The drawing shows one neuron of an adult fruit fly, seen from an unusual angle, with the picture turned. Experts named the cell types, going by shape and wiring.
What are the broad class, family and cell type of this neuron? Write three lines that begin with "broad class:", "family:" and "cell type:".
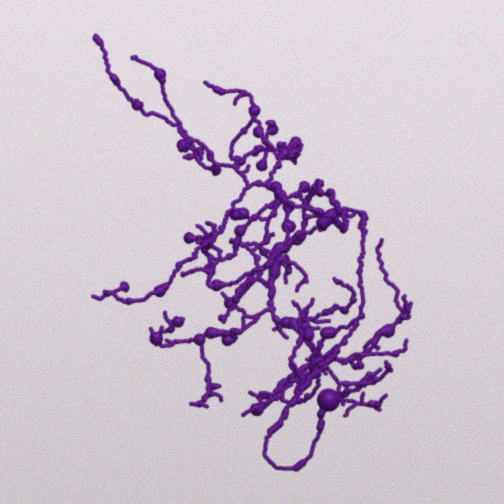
broad class: central-brain intrinsic neuron
family: hemilineage LHp2
cell type: CB2224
